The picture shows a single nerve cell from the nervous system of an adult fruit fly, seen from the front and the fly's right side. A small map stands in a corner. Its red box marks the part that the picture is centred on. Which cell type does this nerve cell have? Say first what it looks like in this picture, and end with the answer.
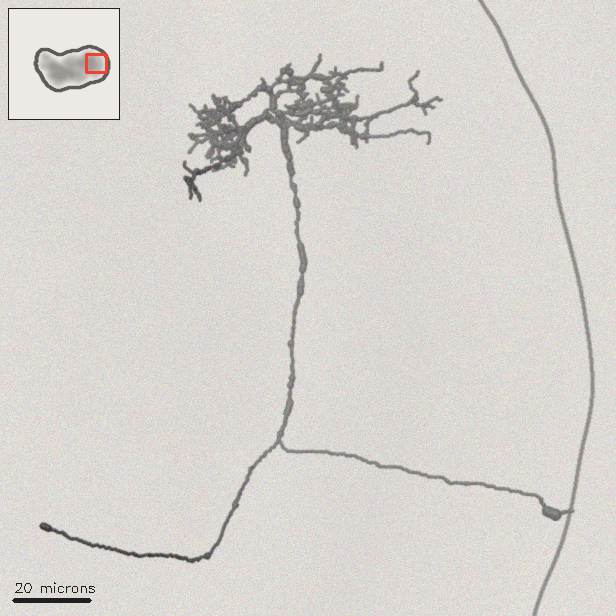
The cell body is at the lower right of the picture. From left to right in the picture it spans about 140 microns. Dozens of branch ends can be seen. This is a visual projection neuron. Its cell type is TmY14.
